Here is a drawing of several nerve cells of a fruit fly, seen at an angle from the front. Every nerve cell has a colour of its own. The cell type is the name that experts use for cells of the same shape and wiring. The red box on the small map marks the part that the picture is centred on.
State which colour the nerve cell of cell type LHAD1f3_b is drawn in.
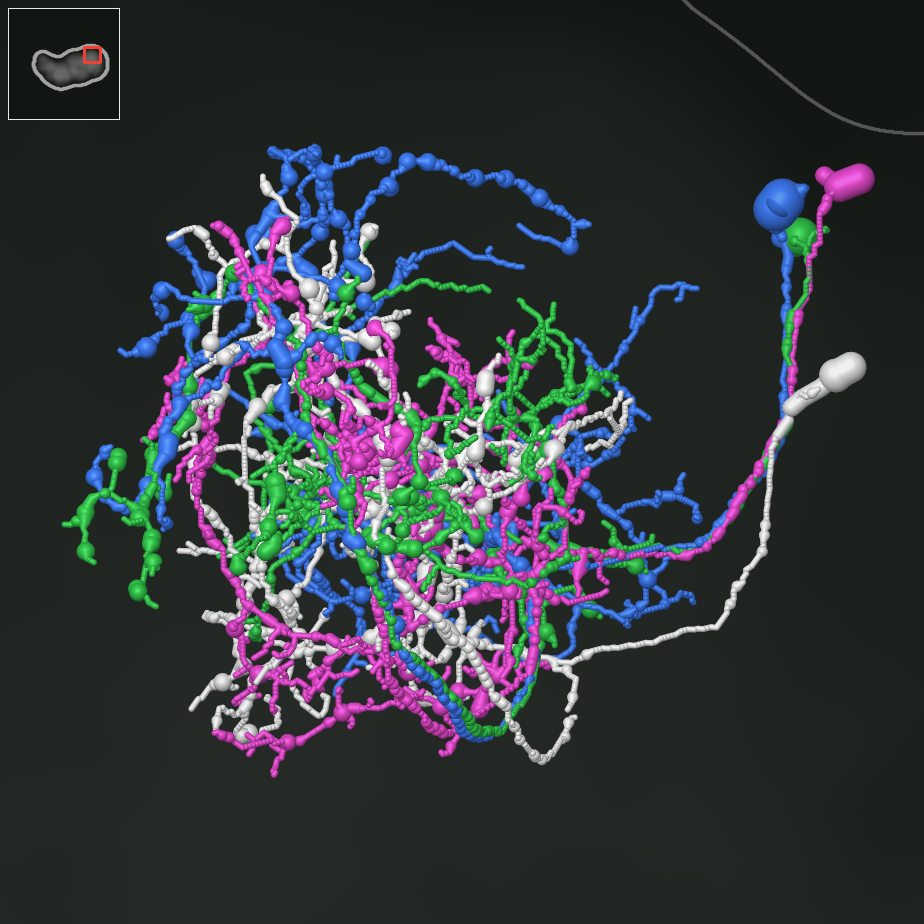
green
